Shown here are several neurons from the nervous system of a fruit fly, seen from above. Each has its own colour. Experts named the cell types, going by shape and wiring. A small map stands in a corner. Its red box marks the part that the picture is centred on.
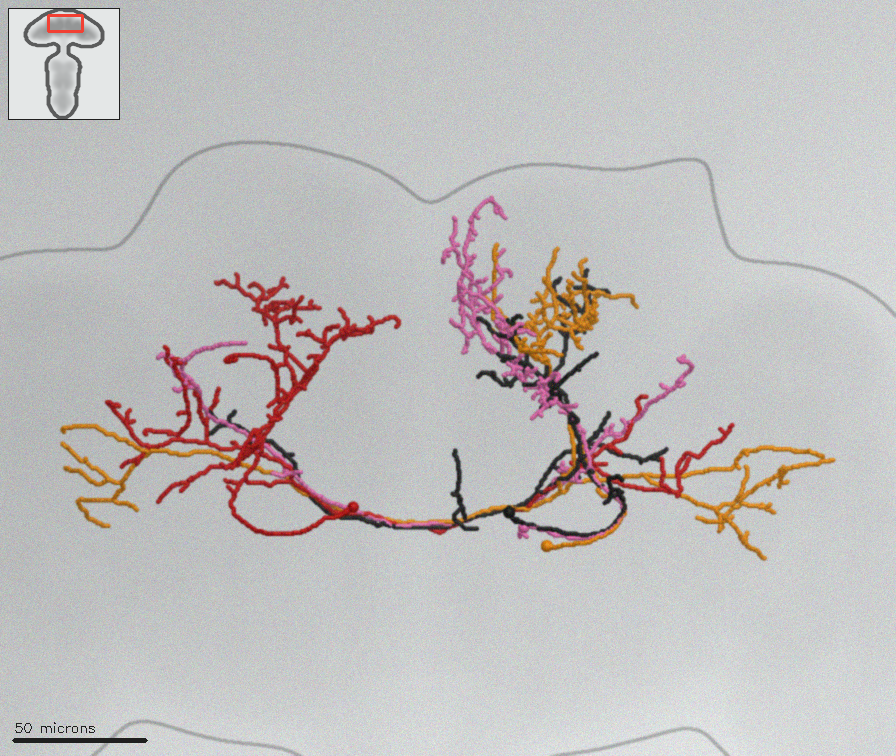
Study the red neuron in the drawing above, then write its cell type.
SMP448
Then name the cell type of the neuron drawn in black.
SMP452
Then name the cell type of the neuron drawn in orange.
SMP447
